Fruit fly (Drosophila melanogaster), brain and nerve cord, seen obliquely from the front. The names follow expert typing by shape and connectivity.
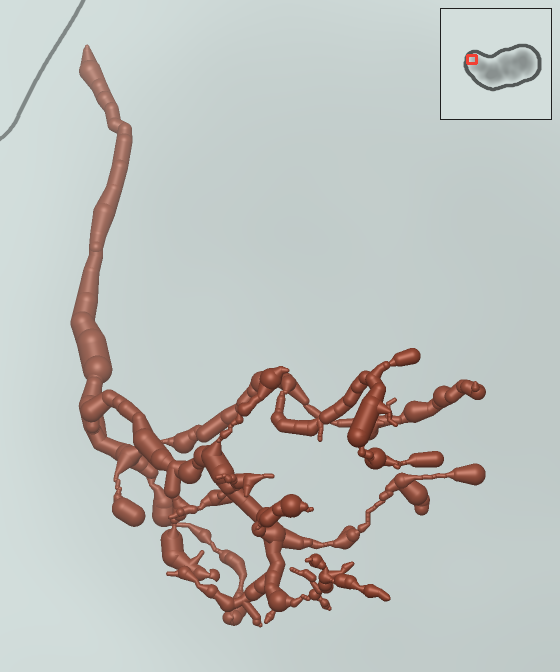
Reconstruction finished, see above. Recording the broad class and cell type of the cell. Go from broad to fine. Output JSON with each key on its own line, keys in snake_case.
{
 "broad_class": "sensory neuron entering the nerve cord",
 "cell_type": "SNxx23"
}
